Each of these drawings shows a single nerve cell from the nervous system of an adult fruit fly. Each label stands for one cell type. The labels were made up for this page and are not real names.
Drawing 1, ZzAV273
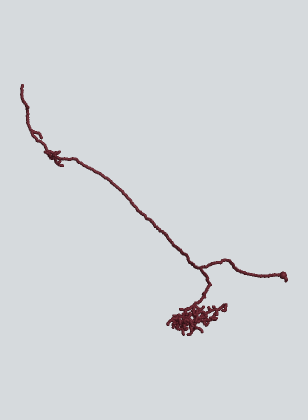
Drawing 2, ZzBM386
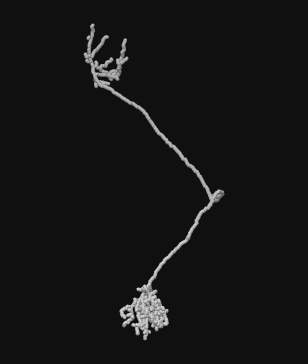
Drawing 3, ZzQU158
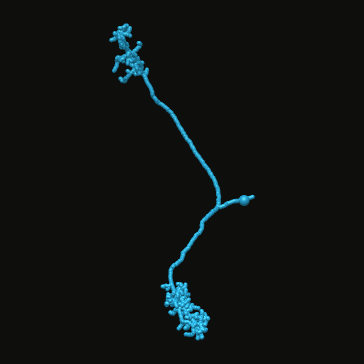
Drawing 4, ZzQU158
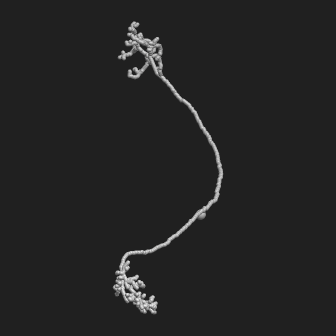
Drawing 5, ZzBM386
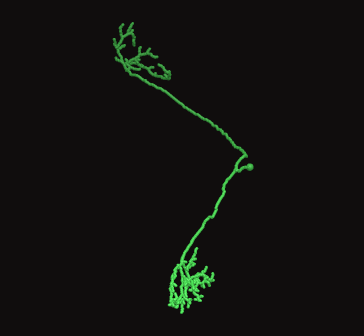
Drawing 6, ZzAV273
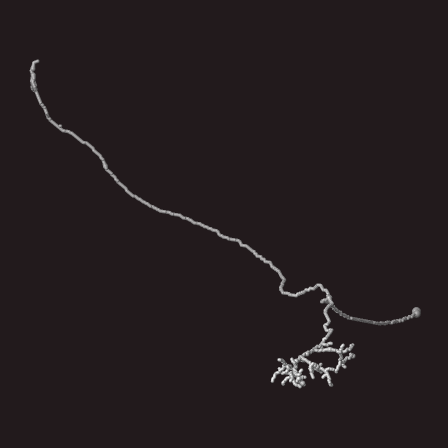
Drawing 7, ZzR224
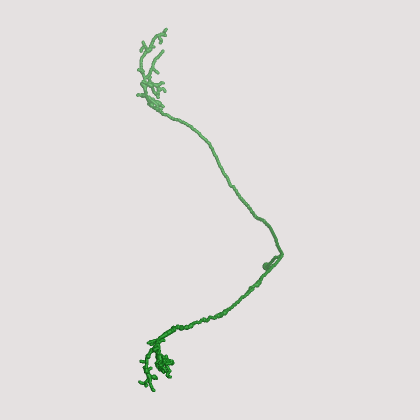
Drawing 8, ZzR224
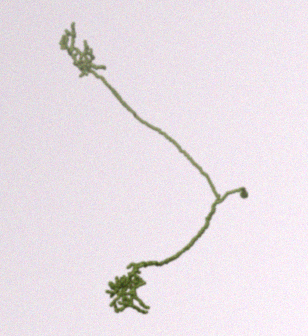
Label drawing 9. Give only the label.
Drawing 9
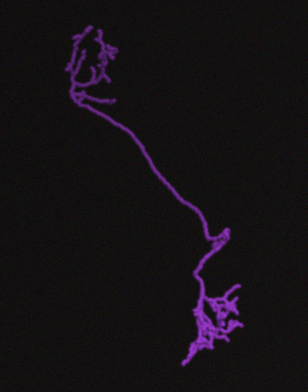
ZzBM386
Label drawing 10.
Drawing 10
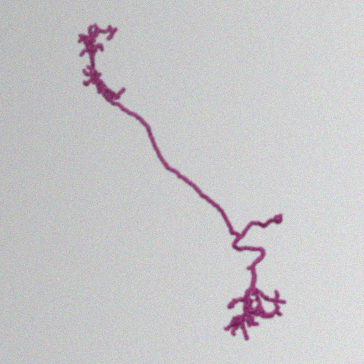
ZzR224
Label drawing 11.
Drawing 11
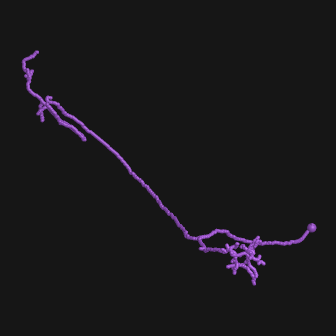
ZzAV273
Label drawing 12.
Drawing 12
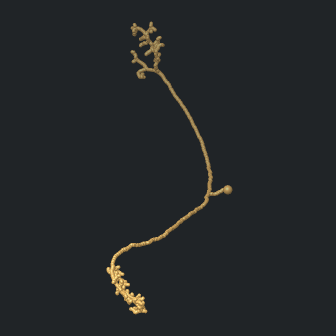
ZzQU158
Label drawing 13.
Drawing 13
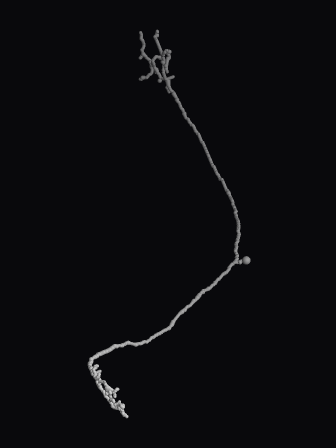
ZzQU158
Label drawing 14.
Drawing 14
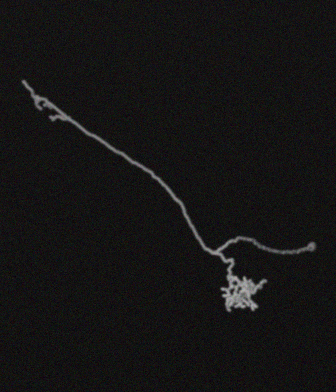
ZzAV273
